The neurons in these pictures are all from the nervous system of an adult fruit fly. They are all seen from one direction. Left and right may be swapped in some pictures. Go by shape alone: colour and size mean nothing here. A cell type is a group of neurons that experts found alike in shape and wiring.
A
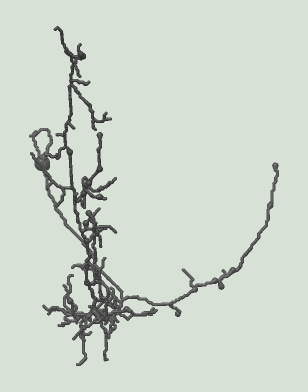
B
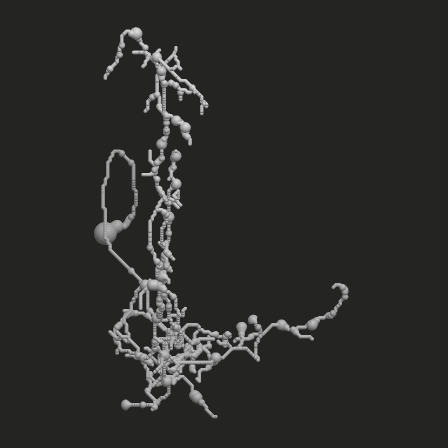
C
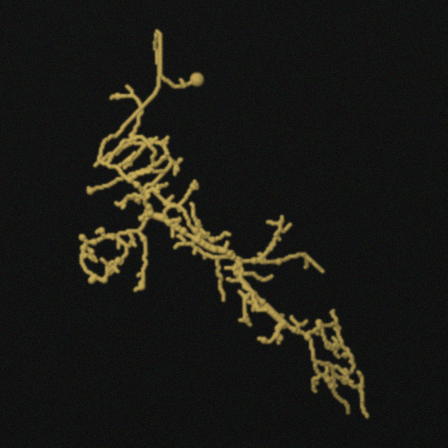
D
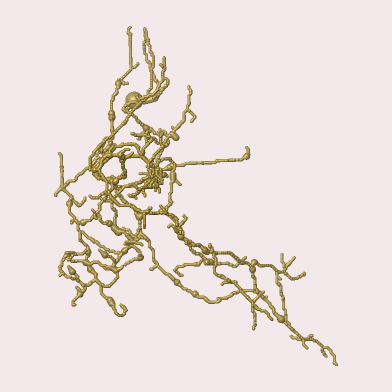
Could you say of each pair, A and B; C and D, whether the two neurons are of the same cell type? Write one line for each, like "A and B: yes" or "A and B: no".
A and B: yes
C and D: yes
